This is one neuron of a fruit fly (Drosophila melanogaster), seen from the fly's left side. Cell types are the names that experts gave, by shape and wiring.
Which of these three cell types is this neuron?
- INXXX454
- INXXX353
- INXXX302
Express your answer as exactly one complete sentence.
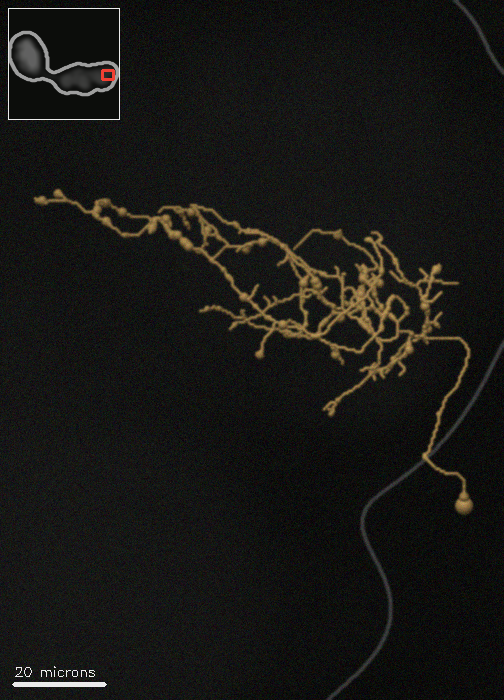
The neuron is of cell type INXXX454.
